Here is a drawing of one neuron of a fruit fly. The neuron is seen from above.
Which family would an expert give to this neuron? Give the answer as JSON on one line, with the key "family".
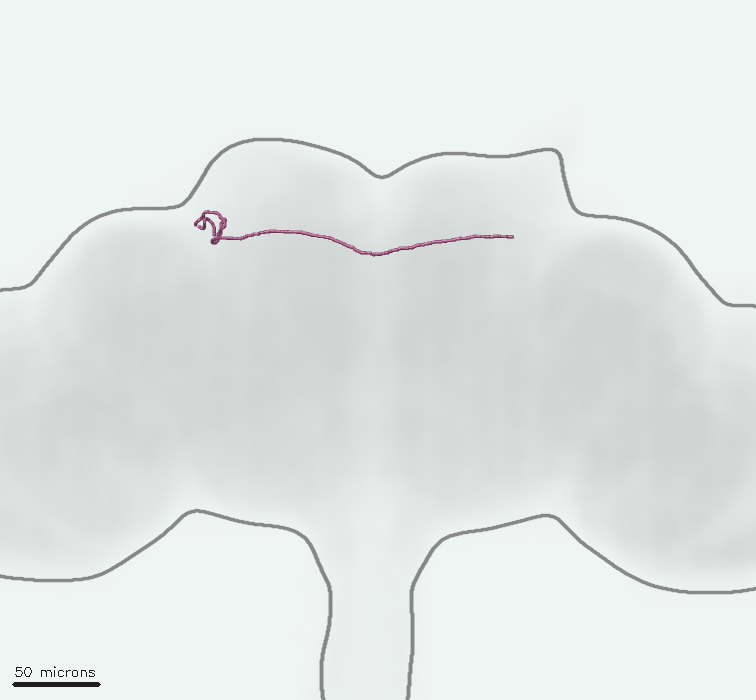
{"family": "class olfactory"}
